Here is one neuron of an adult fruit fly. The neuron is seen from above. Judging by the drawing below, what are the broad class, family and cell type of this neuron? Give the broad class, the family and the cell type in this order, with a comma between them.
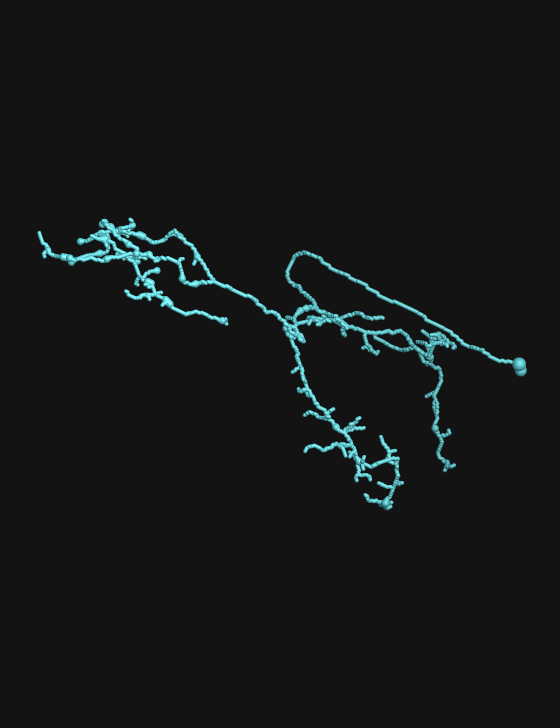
central-brain intrinsic neuron, hemilineage LHp2, LHPV6a9_b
